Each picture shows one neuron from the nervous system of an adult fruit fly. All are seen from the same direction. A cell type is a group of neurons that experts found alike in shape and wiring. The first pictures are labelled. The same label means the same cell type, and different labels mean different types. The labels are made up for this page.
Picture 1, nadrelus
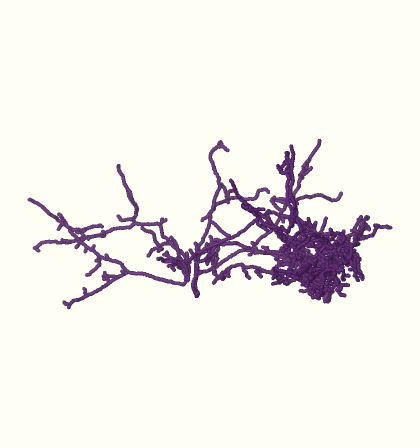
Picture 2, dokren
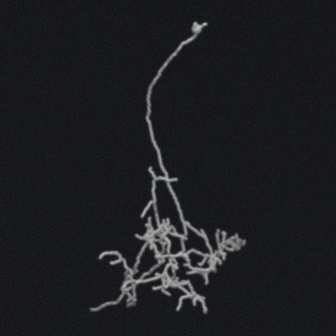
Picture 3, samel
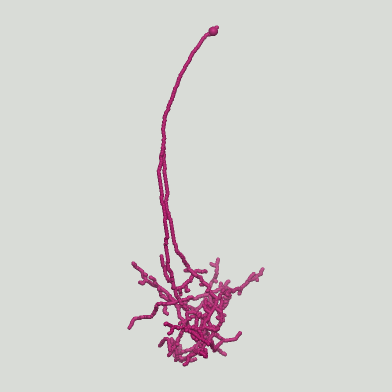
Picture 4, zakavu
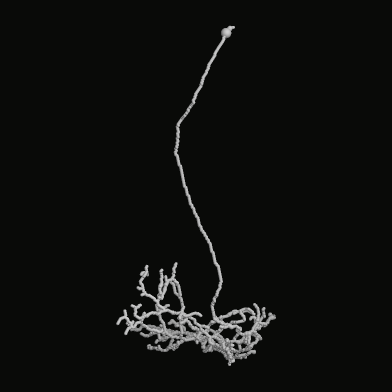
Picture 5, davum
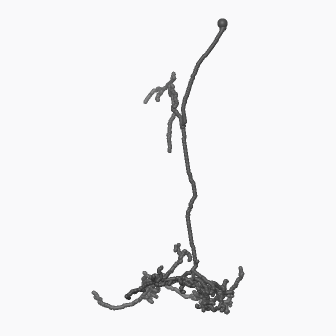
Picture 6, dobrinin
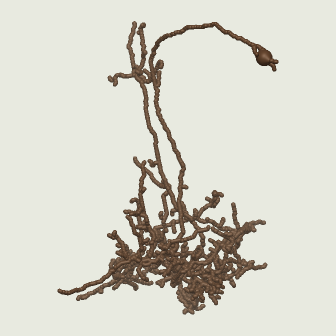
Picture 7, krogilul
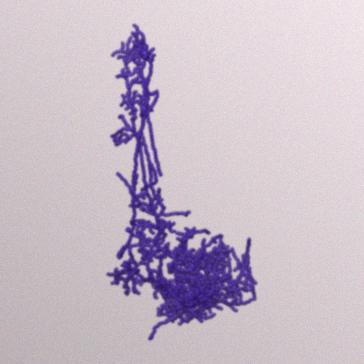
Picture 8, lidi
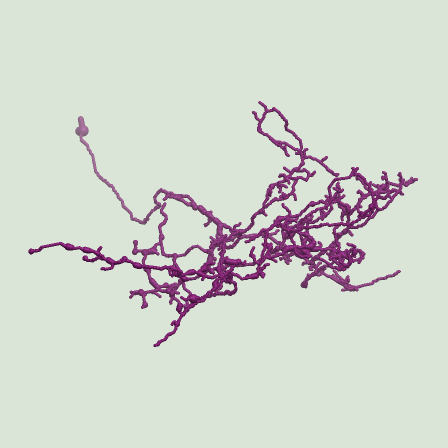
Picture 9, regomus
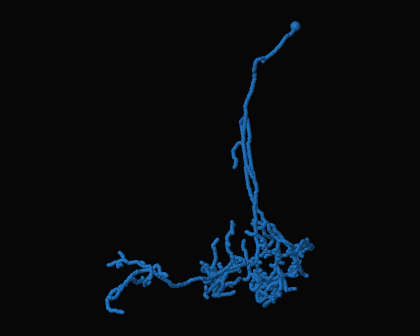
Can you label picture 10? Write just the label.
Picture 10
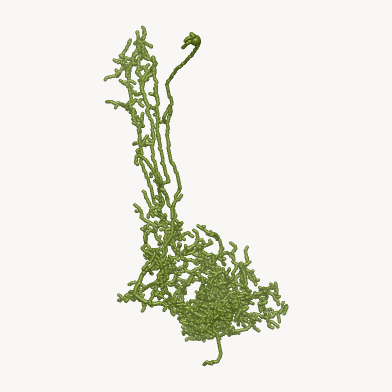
krogilul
